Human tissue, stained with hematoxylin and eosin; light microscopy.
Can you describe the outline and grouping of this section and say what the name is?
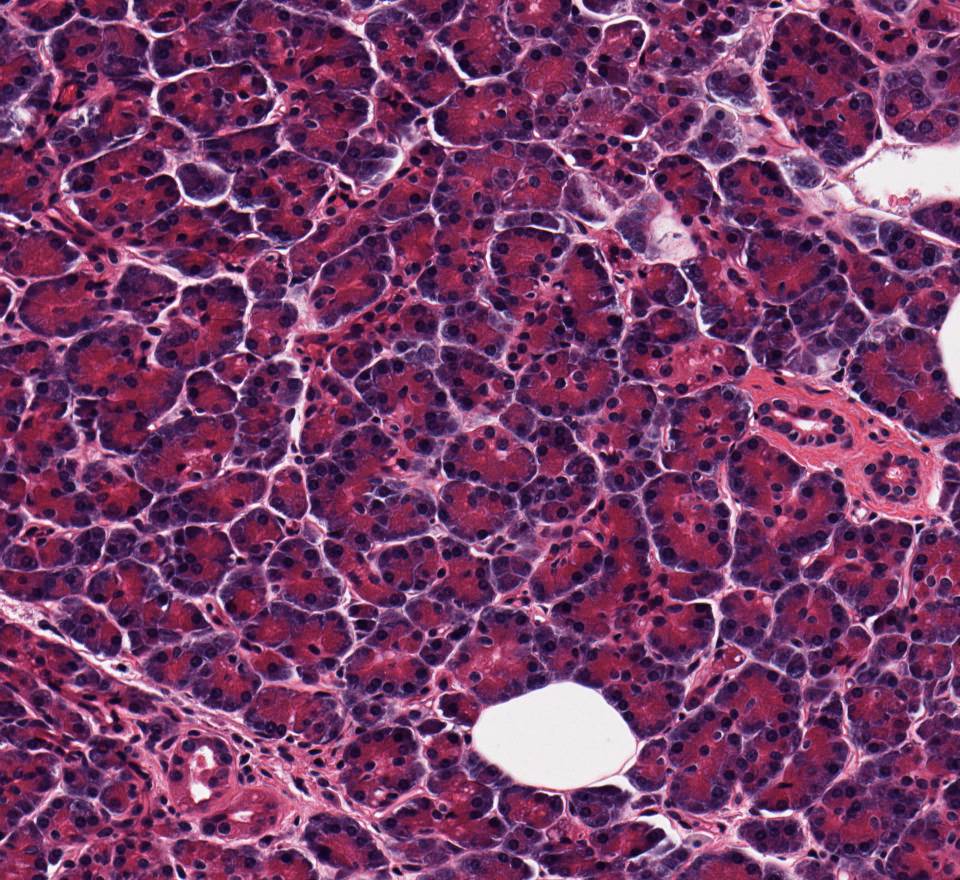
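Nearly all the field is closely packed small rounded acini. Acinar cells stain deep red centrally and purplish at the outer edge, with round dark nuclei near the outer rim. A thin band of pink fibrous stroma crosses the lower left diagonally. The tissue is pancreas.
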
